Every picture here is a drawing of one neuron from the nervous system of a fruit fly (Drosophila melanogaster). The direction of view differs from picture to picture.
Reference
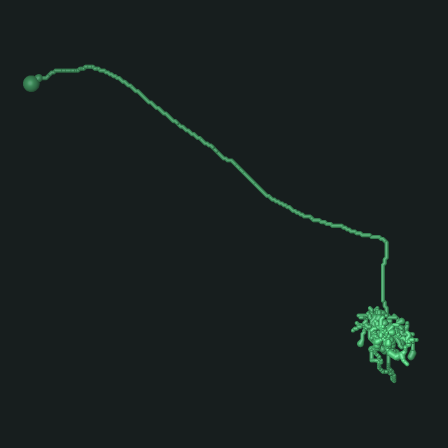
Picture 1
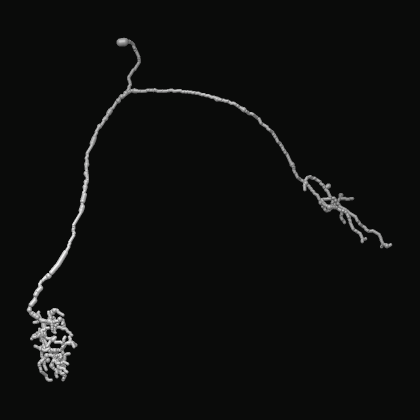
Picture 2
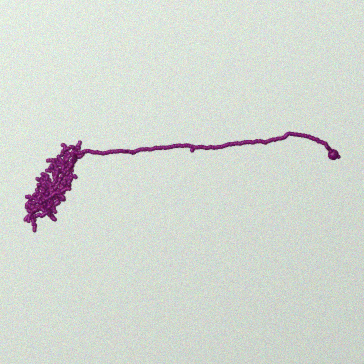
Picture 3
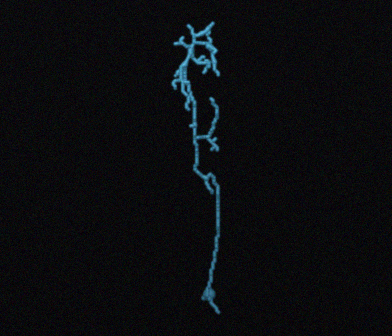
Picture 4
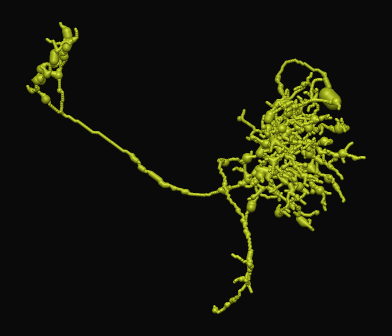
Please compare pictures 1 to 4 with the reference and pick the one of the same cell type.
2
